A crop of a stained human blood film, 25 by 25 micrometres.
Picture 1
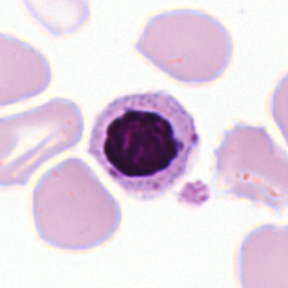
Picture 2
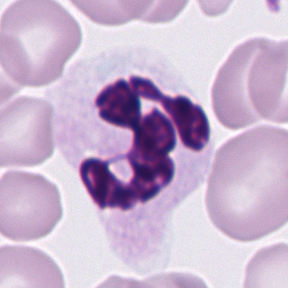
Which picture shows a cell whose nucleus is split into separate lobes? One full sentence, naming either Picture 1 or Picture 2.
Separate lobes make up the nucleus of the cell in Picture 2.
